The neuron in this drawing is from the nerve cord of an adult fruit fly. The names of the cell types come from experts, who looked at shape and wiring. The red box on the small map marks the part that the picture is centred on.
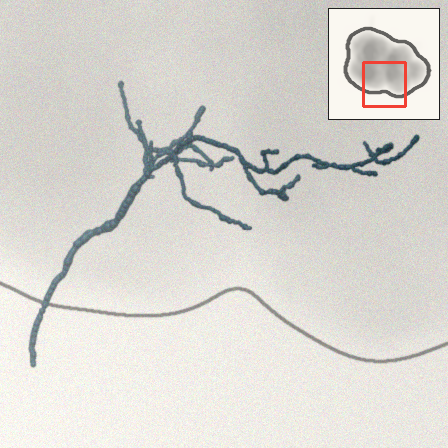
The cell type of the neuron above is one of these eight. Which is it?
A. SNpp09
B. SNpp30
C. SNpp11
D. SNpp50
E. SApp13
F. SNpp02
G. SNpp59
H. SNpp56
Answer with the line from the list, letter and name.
C. SNpp11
